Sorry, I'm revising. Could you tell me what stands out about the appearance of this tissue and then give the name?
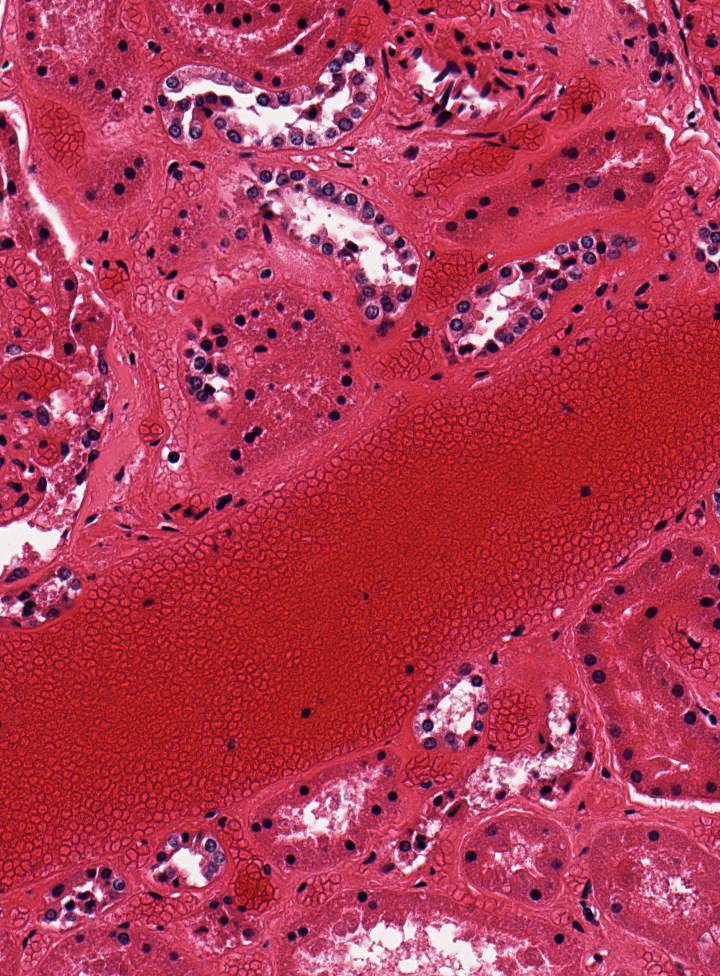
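A wide vessel crosses diagonally from lower left to upper right between tubules. Many tubules have cells with abundant granular pink cytoplasm and round dark nuclei. Smaller open-lumened tubules are lined by cuboidal cells with round nuclei. Their lumens contain pale, loose, flocculent material. Tissue: renal cortex.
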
